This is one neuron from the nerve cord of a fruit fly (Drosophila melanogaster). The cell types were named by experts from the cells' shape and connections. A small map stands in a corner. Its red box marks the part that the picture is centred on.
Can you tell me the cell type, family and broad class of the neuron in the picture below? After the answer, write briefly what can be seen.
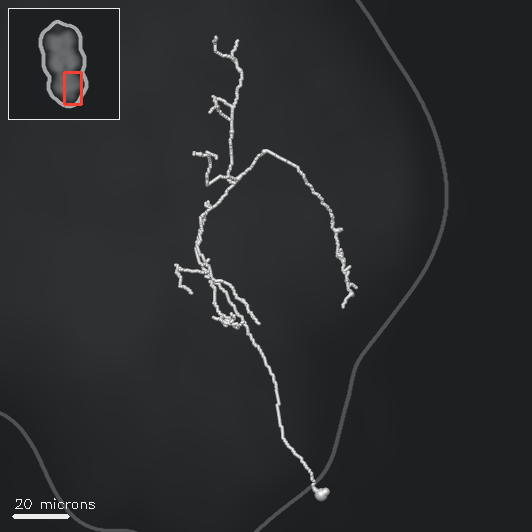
It is of cell type IN21A051. The family is hemilineage 21A. Its broad class is nerve-cord intrinsic neuron. By the scale bar it is about 170 microns tall in this view. In this view it is more than twice as tall as it is wide.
